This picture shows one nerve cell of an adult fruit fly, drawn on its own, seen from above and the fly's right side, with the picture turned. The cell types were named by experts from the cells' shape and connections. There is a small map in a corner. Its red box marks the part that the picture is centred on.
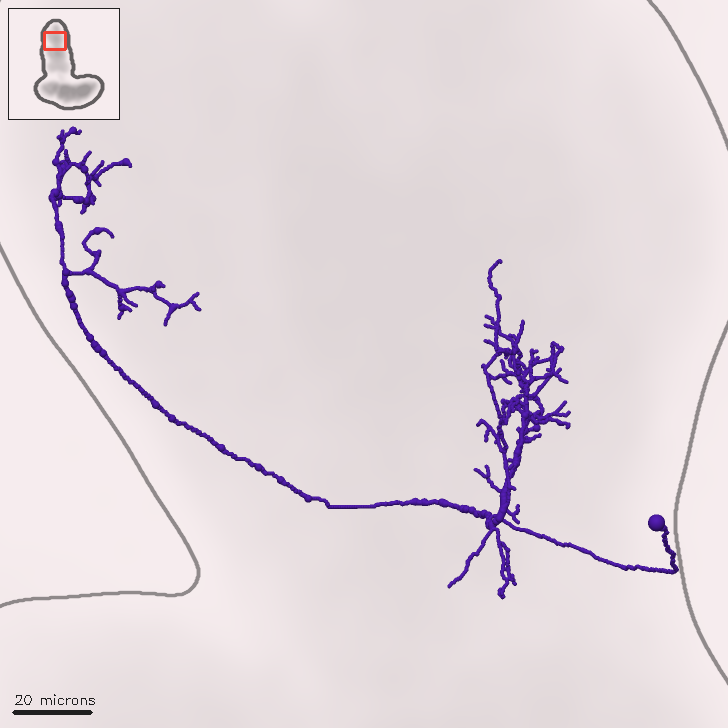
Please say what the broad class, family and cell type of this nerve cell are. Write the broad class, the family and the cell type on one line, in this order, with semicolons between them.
nerve-cord intrinsic neuron; hemilineage 01A; IN01A080_b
